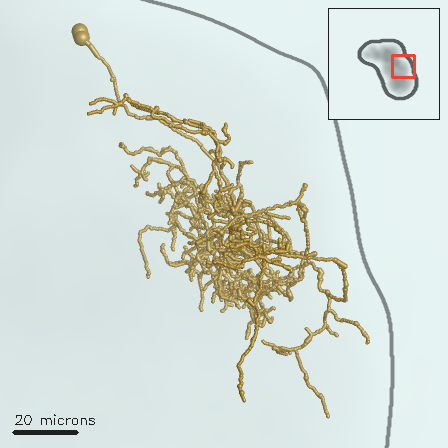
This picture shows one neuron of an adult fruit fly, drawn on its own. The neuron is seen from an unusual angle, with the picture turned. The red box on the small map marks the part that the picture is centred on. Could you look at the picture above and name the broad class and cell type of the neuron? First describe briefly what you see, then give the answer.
Its cell body lies at the upper left of the picture. By the scale bar it is about 120 microns tall in this view. Dozens of branch ends can be seen. This is a central-brain intrinsic neuron. Its cell type is GNG218.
